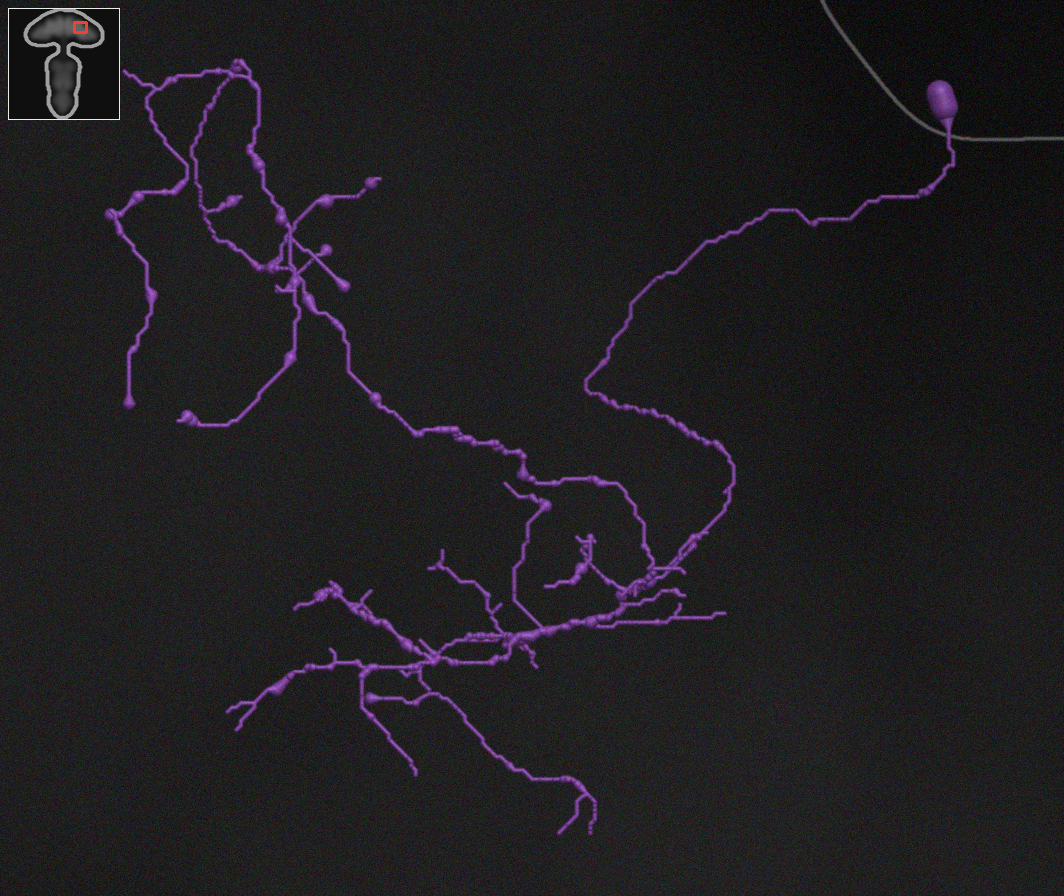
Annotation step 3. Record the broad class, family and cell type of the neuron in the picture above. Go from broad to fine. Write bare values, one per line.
central-brain intrinsic neuron
hemilineage VPNl&d1_dorsal
CB2051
